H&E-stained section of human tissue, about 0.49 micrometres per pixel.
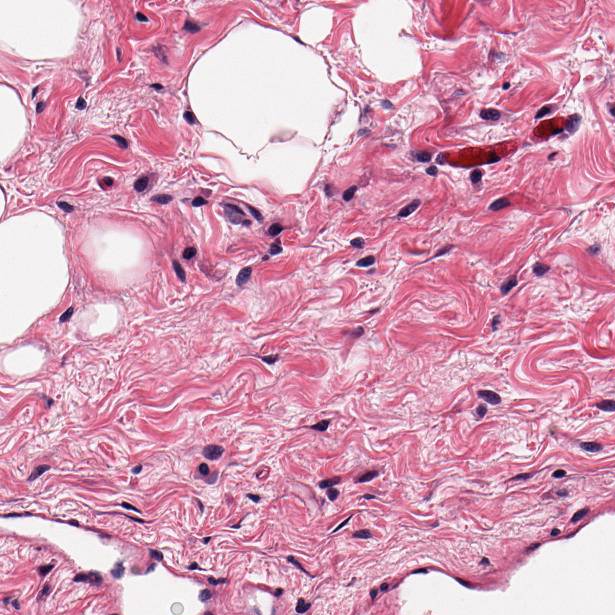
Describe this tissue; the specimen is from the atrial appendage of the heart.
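Most of the field: fibrous connective tissue of wavy pink collagen bundles running in many directions. Nuclei: sparse, small, dark, oval to spindle-shaped, scattered in the stroma. Fat cells: clear rounded empty spaces, top and upper left. Vessel: small, packed with red blood cells, upper right.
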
